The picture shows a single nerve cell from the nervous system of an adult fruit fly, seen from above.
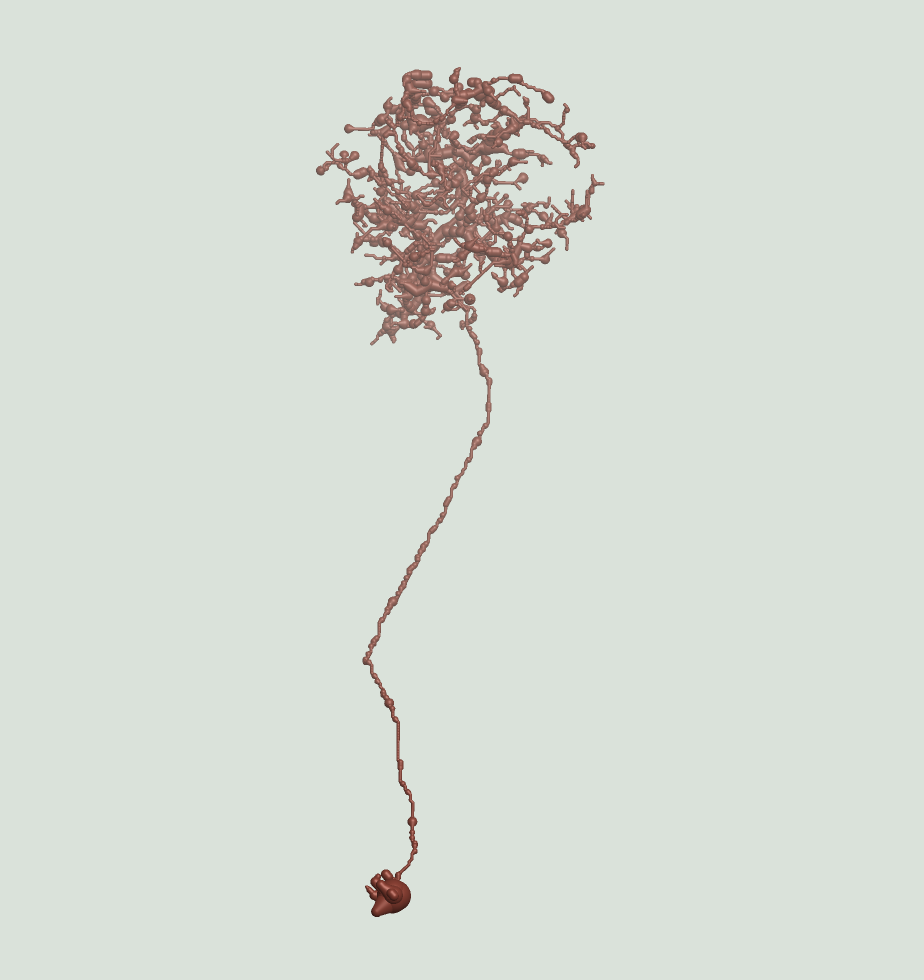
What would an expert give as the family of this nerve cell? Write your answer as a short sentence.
The family is hemilineage VLPp1.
